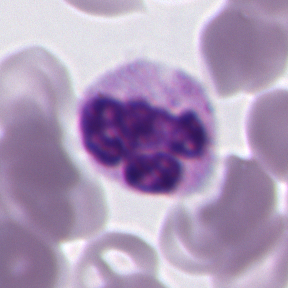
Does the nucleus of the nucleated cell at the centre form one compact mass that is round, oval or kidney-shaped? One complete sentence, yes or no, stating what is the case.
No, separate lobes make up the nucleus of this cell.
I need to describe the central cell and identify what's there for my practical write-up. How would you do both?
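Within the nucleus the chromatin is dark purple and coarsely clumped, and no nucleoli are visible. Fine pinkish-violet granules are scattered through the cytoplasm, where no vacuoles are seen. Answer: segmented neutrophil.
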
